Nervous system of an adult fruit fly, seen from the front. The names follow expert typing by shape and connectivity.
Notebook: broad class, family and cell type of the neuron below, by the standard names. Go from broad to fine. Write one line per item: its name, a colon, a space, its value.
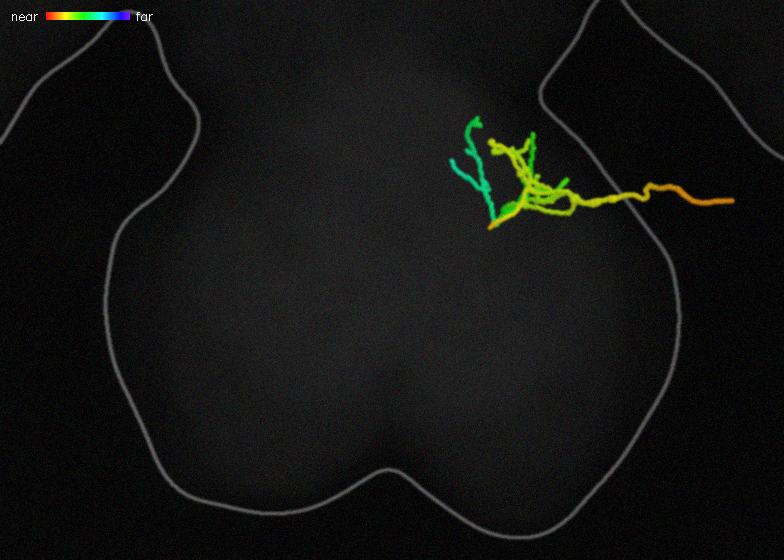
broad class: sensory neuron entering the nerve cord
family: class mechanosensory proprioceptive
cell type: SNpp11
